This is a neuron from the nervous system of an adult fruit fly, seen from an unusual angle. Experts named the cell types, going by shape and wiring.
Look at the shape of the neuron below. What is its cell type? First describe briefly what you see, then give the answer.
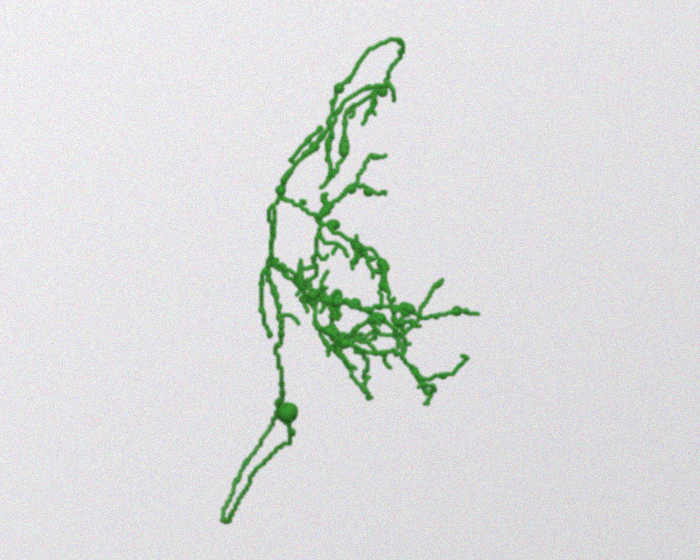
The cell body can be seen at the bottom of the picture. The picture shows dozens of branch ends. This is a central-brain intrinsic neuron. Its cell type is LHAV4d5.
